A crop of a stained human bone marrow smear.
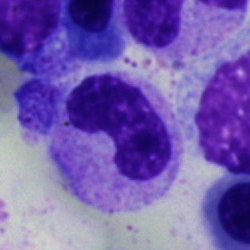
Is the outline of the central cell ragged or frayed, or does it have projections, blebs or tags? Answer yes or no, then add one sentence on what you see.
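No. The cell has a rounded outline with a smooth edge.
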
